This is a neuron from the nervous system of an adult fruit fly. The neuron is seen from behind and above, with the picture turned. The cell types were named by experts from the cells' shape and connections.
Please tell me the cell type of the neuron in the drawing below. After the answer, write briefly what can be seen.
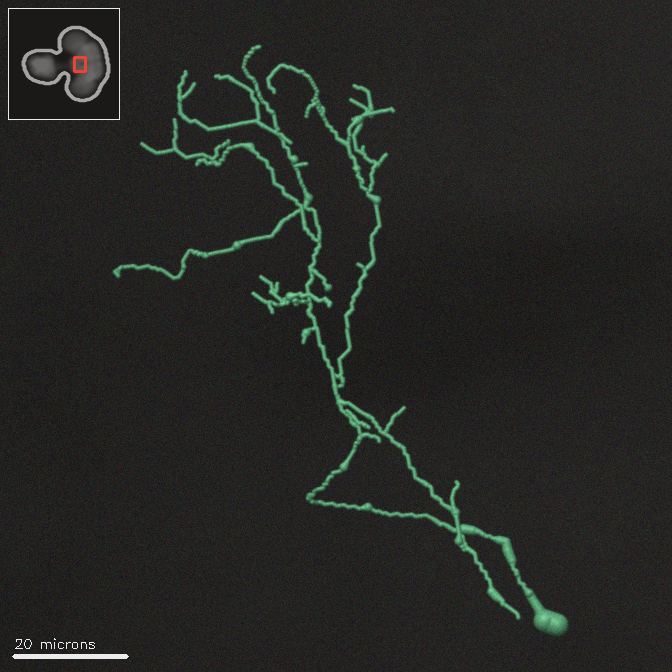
The cell type is GNG275. It is a central-brain intrinsic neuron. Its cell body lies at the lower right of the picture. By the scale bar it is about 100 microns tall in this view. The picture shows dozens of branch ends.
